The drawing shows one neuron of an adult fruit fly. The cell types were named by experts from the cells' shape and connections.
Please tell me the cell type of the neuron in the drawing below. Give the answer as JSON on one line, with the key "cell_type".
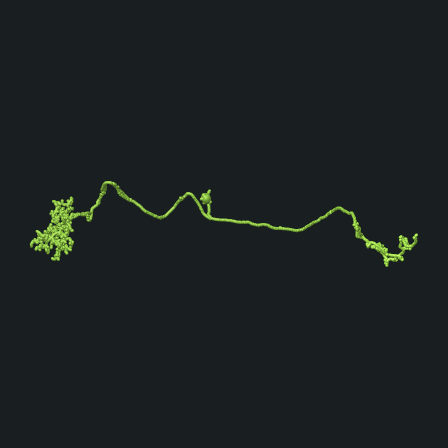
{"cell_type": "LPC1"}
